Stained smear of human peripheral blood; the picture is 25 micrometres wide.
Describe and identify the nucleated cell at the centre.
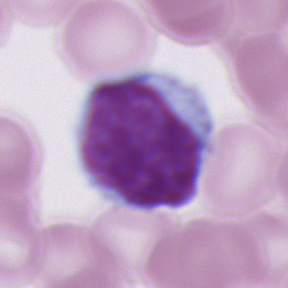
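Start with the cytoplasm: it is pale blue. Now look at the nucleus, which is one single mass with no lobes. Notice that its outline is somewhat angular instead of smoothly round. The chromatin stains dark purple all through it. This cell is a typical lymphocyte.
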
